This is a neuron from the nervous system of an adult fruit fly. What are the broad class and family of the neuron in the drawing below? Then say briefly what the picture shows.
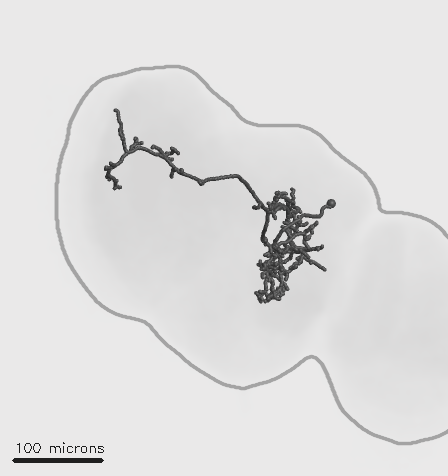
This is a central-brain intrinsic neuron. The family is hemilineage LHl2_ventral. Its cell body lies on the right of the picture. By the scale bar it is about 250 microns wide in this view.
